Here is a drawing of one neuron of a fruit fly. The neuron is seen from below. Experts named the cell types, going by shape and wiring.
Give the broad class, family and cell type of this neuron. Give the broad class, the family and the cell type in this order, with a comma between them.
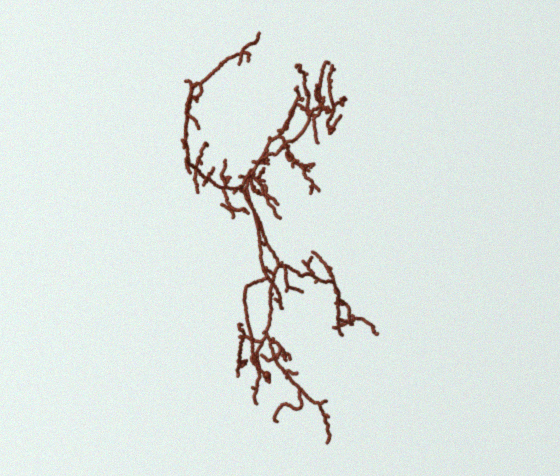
nerve-cord intrinsic neuron, hemilineage 03A, IN03A052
